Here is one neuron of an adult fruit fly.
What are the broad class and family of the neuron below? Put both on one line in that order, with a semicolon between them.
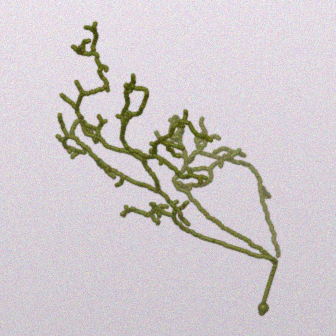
visual projection neuron; MeVP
